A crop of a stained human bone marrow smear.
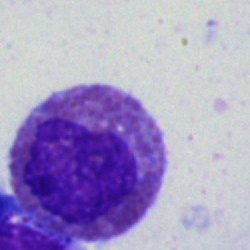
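Eosinophil, central cell, stained human bone marrow smear. Nucleus off-centre, toward lower left. Chromatin dark purple, mottled and patchy. Cytoplasmic rim widest on upper right side of nucleus. Cytoplasm lilac-purple, not deep blue.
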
